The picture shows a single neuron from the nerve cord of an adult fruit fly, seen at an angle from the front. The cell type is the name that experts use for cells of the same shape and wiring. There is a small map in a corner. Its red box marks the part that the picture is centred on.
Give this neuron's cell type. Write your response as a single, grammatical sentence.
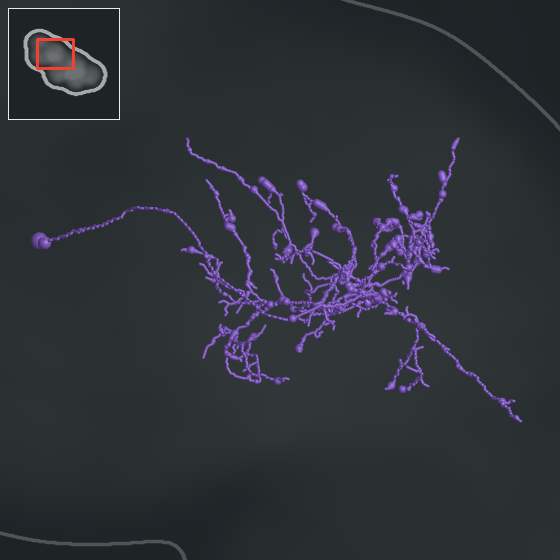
This neuron is assigned to the cell type IN12B056.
